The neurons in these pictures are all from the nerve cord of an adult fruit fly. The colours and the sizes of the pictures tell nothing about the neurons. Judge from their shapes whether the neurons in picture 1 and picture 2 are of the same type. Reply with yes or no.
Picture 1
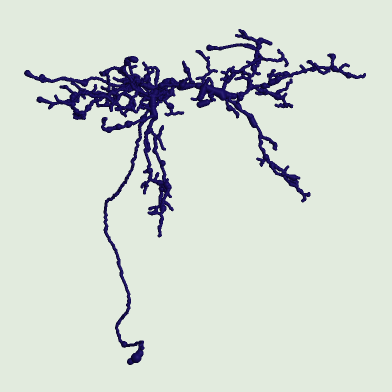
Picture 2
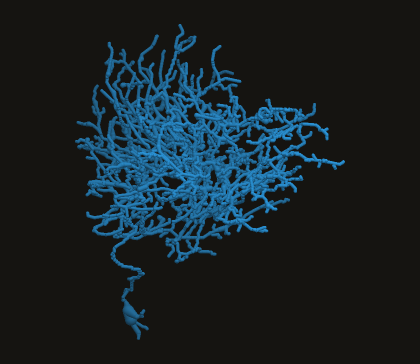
no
